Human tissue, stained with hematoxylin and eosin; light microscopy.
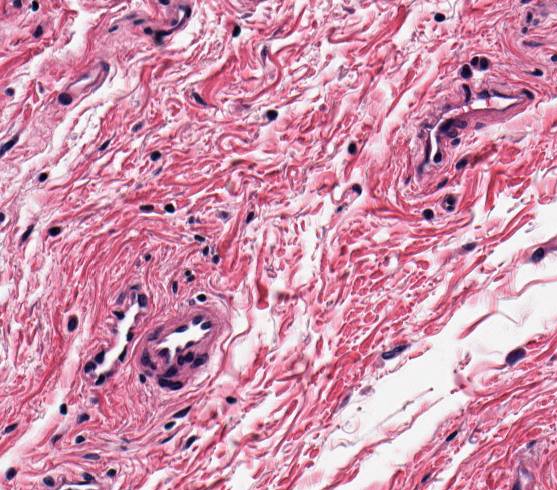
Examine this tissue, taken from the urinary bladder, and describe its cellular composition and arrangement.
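Note that dense, wavy bundles of collagen fill the entire field, running in irregular, interlacing directions. Near the upper right lies a second, slit-like vessel lined by dark nuclei. Look for epithelium or glands and you will find none anywhere in the field. Fat cells are likewise absent.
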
